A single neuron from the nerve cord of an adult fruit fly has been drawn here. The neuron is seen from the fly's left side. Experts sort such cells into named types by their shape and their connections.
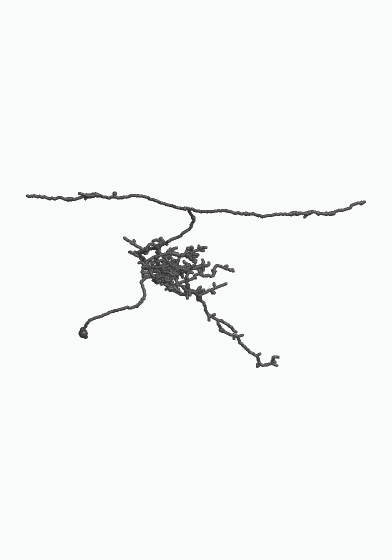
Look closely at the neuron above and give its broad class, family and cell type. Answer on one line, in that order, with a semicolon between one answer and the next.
nerve-cord intrinsic neuron; hemilineage 10B; IN10B033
